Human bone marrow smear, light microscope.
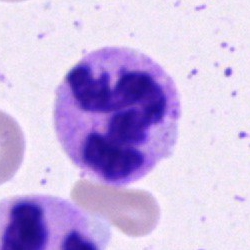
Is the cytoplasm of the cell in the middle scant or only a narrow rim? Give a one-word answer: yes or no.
No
